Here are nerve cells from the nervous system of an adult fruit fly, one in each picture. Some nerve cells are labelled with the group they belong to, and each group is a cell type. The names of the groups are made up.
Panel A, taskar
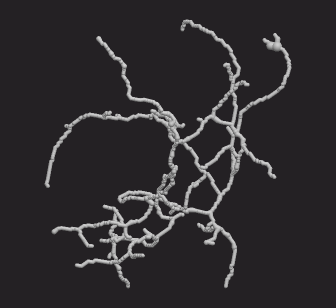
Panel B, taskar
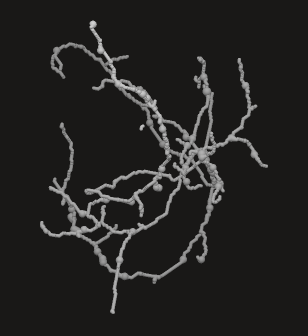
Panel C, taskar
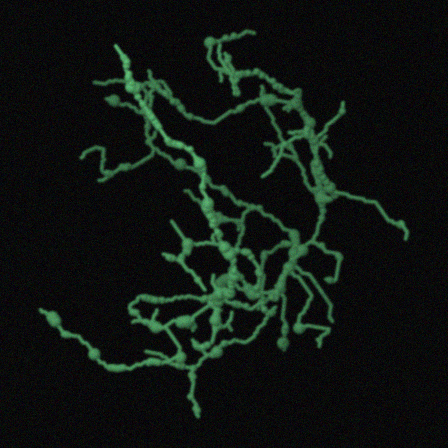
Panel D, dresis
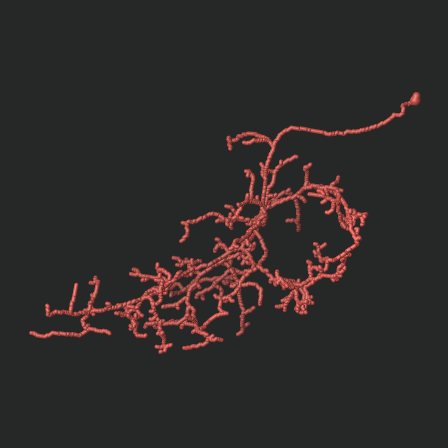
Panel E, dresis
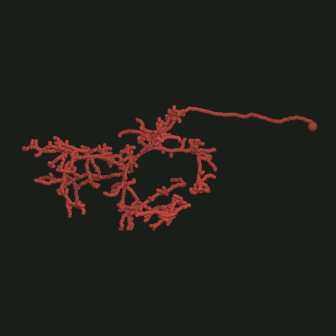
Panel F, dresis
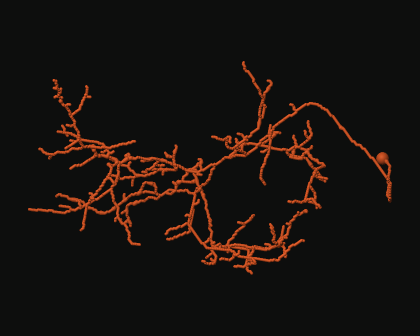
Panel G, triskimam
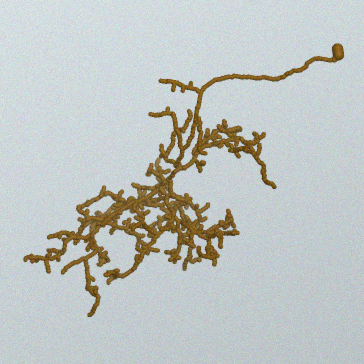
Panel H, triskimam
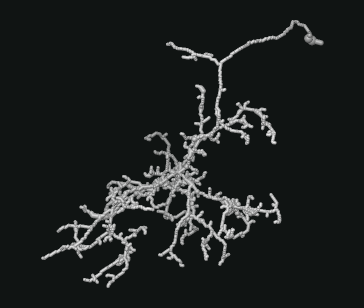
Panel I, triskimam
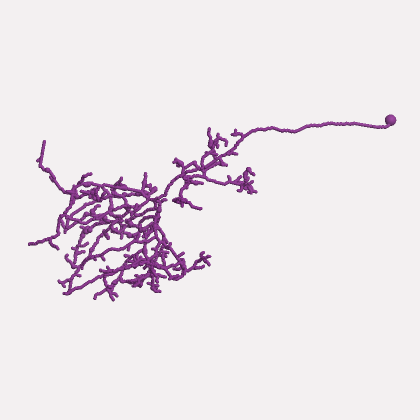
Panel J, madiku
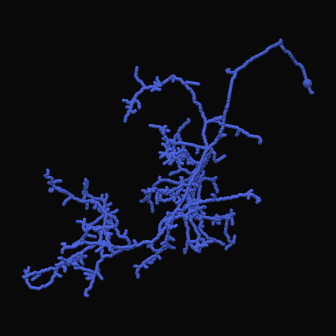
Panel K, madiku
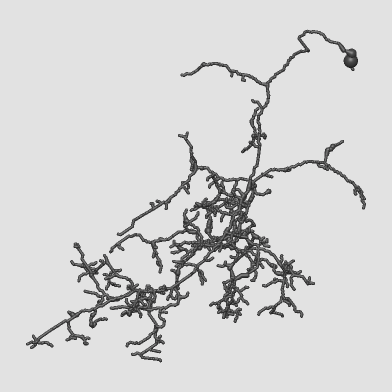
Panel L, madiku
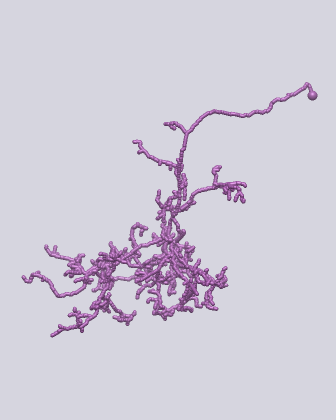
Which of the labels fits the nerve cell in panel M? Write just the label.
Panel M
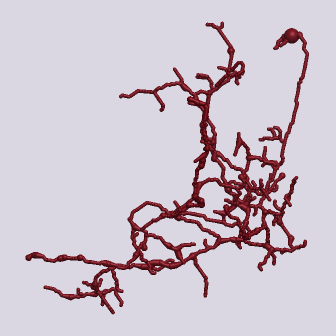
taskar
